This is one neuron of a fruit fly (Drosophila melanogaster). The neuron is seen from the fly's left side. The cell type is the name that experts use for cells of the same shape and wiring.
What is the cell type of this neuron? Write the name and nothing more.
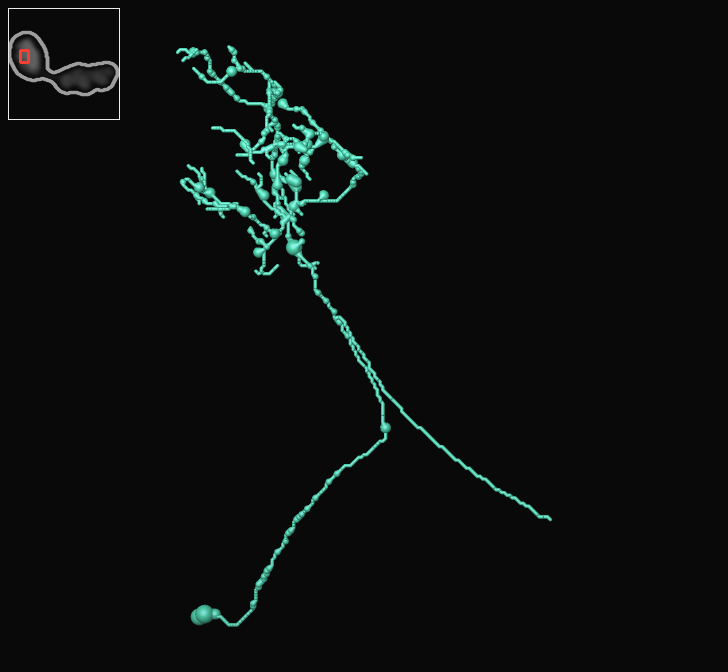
CB2066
